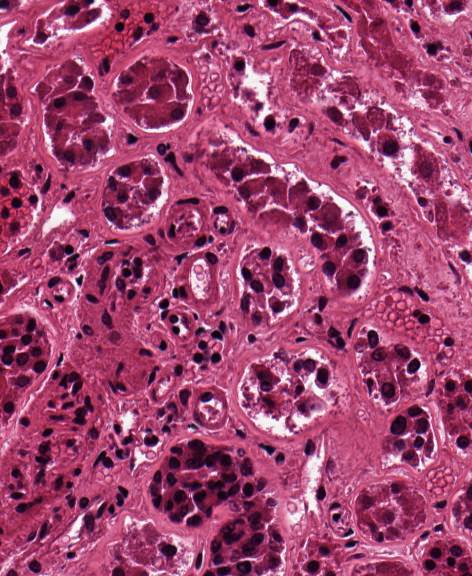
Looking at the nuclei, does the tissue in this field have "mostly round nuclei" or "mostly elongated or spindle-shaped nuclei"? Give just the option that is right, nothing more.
Mostly round nuclei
